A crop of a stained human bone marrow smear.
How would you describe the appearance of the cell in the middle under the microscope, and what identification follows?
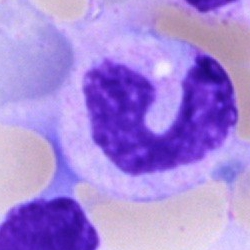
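First, the nucleus forms a curved horseshoe-shaped band with its opening facing upward. Next, the chromatin is dark purple and coarsely clumped, with no nucleoli visible. Last, a small clear white spot sits at the top of the notch. The cell is a band neutrophil.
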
